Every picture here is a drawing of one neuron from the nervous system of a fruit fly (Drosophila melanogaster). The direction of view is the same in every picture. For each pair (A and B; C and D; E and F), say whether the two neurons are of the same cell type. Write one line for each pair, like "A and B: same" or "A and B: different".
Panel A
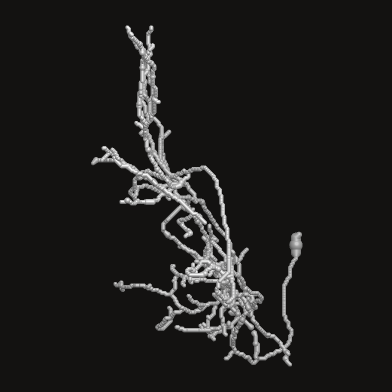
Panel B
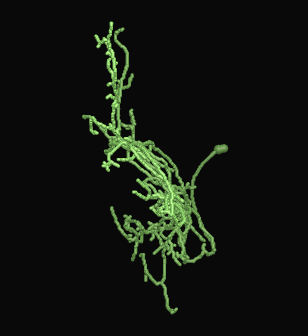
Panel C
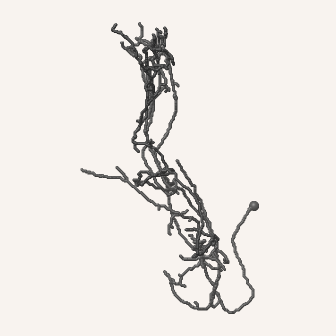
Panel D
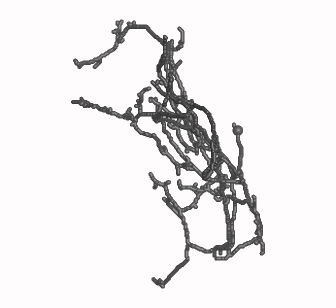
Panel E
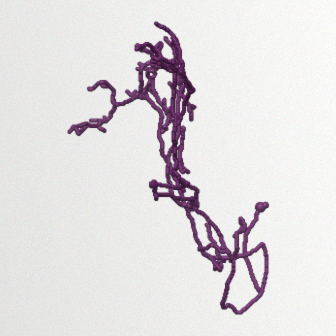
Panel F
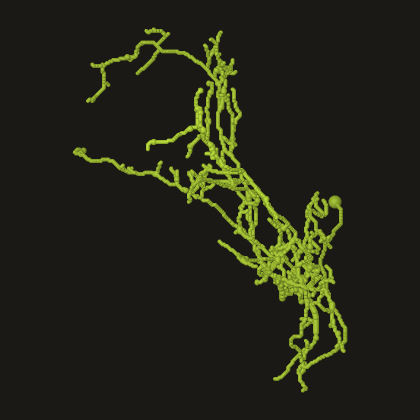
A and B: same
C and D: different
E and F: different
